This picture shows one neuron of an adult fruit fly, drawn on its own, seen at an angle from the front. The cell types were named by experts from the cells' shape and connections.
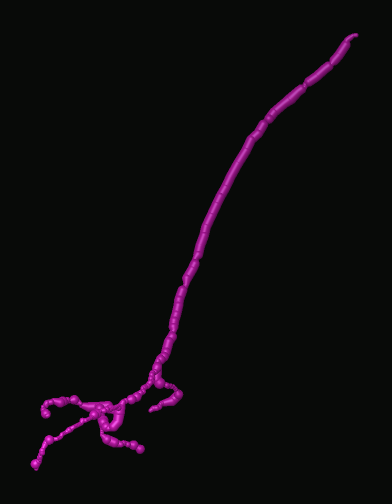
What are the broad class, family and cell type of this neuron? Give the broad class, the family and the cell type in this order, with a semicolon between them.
sensory neuron entering the nerve cord; class mechanosensory proprioceptive; SNpp02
